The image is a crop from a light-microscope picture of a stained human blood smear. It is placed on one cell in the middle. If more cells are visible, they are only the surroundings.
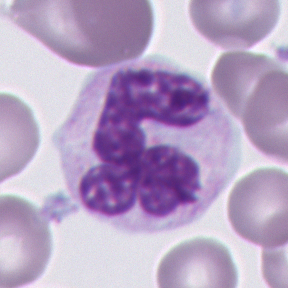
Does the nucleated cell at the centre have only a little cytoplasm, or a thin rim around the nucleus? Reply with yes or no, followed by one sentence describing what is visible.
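No. The cytoplasm is plentiful and pale pinkish-lilac.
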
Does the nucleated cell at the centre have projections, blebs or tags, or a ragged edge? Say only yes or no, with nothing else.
No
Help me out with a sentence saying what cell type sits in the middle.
The cell nearest the centre of this crop is a segmented neutrophil.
